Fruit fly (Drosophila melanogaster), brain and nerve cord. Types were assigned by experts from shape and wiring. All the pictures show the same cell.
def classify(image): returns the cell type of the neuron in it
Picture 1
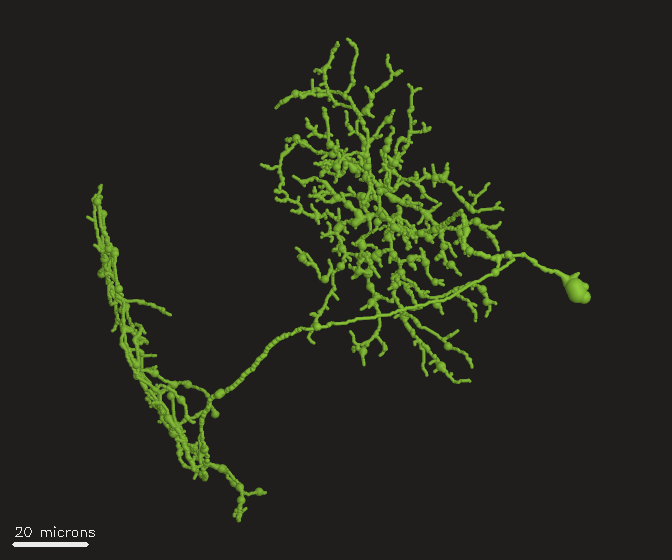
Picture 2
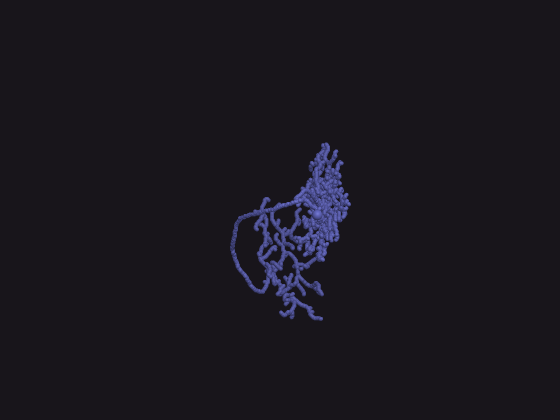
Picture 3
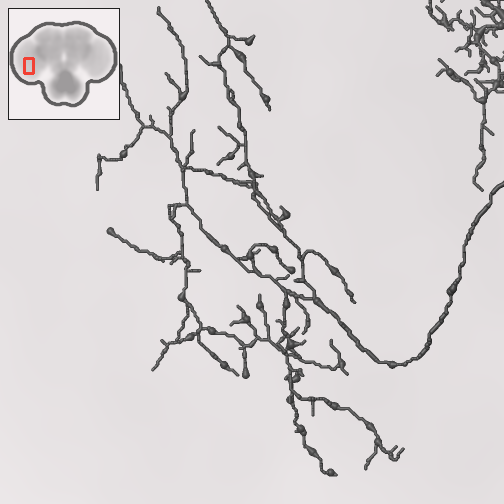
MeLo10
